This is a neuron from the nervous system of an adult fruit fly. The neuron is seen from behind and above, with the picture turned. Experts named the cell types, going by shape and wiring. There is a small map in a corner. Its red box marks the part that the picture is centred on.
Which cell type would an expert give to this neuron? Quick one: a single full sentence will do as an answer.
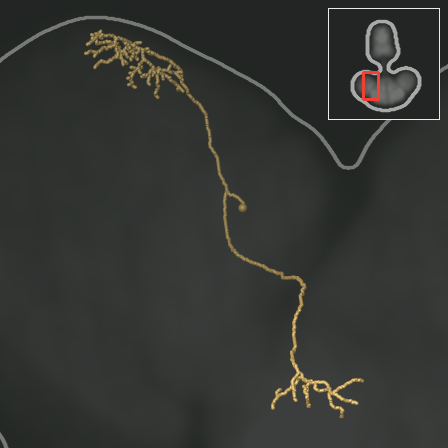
Belonging to the cell type MeVP1 is this neuron.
